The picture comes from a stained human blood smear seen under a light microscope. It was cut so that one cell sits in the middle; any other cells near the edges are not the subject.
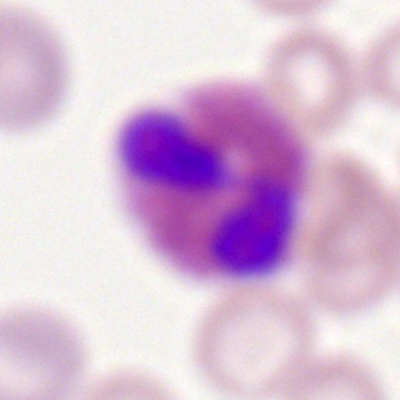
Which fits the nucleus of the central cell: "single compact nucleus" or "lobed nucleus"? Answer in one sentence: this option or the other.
What the nucleus of this cell shows is division into segments.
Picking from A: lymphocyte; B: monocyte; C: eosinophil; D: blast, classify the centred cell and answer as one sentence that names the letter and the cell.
Option C holds up: the cell in the middle is an eosinophil.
